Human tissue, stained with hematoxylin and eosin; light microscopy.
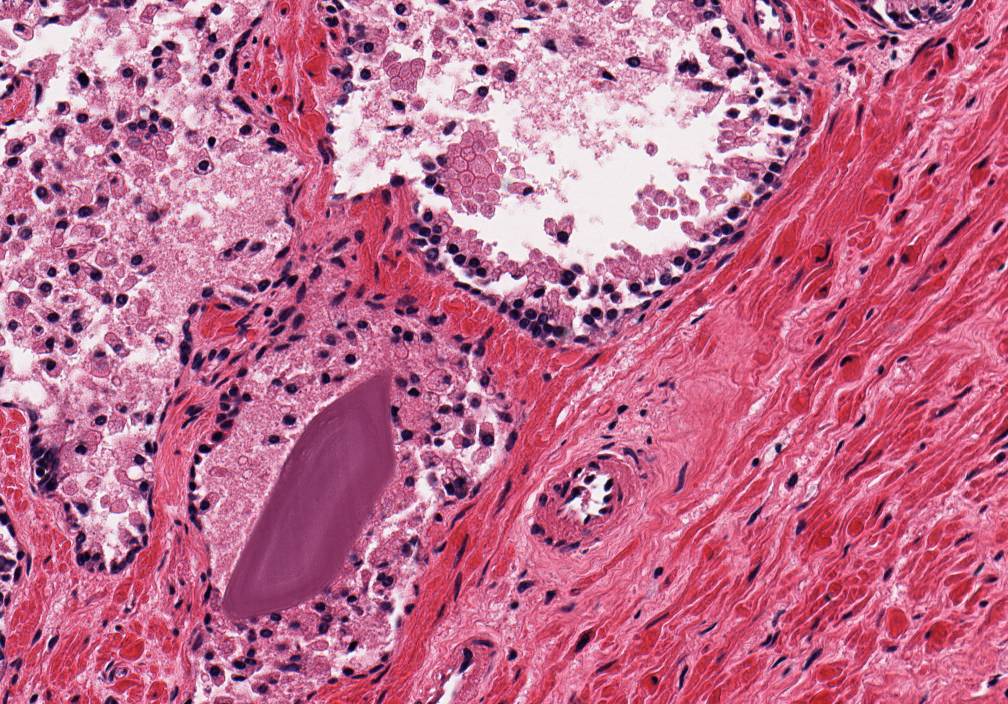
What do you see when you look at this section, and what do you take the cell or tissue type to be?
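Gland spaces occupy the upper and left parts of the field; dense stroma occupies the right. The lumens hold pale granular material and loose clusters of detached cells. The stroma consists of bright pink spindle-shaped cells in bundles running obliquely from lower left to upper right, with elongated, dark, cigar-shaped nuclei. The tissue is prostate.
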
